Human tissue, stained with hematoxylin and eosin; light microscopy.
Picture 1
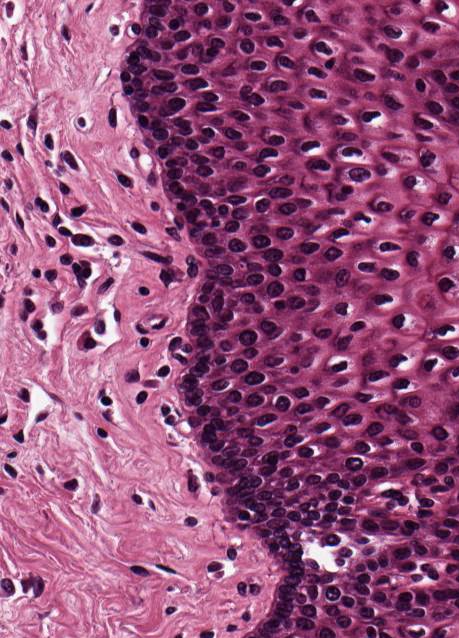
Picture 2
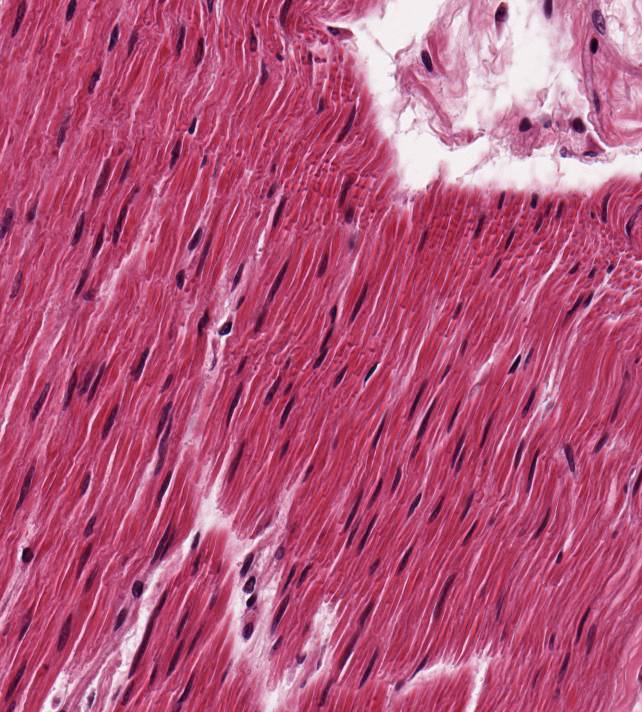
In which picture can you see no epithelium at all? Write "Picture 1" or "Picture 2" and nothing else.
Picture 2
